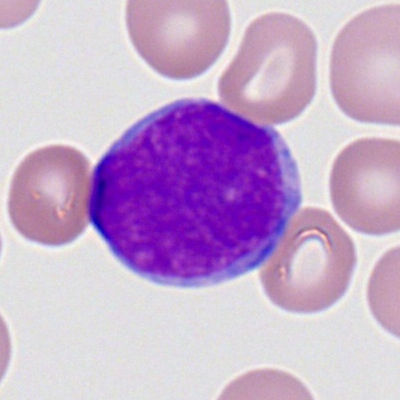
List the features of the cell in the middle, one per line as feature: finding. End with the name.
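Outline: roughly round, a few sides gently flattened
Chromatin: finely stippled, no coarse dark clumps
Cytoplasm: only a thin rim around the nucleus
Cytoplasm colour: blue
Identification: myeloblast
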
